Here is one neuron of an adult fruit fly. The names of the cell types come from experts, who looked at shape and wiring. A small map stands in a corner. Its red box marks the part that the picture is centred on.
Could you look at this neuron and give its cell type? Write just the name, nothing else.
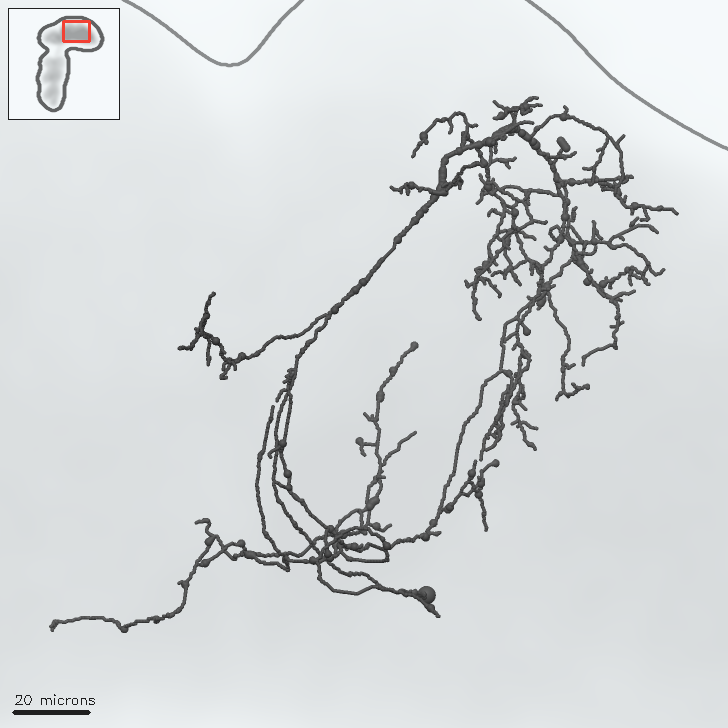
SMP713m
